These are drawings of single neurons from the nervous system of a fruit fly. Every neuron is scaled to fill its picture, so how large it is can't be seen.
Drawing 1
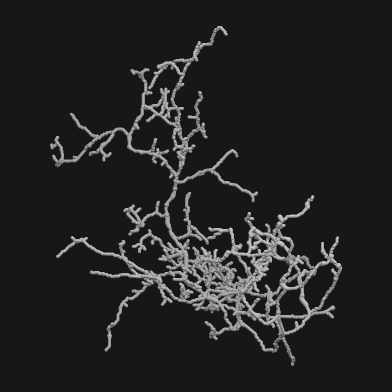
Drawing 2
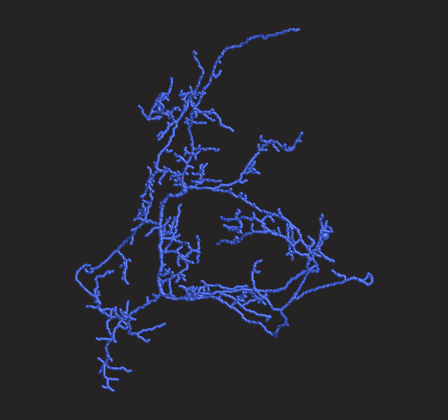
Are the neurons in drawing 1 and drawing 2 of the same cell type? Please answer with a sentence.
They are of different cell types.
